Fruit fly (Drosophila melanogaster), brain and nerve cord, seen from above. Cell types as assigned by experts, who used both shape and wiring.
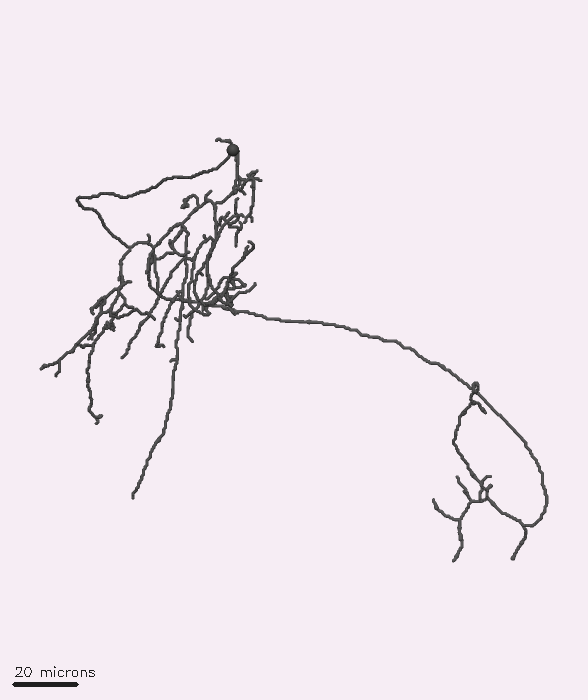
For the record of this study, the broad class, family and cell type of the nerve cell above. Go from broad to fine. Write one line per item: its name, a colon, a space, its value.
broad class: nerve-cord intrinsic neuron
family: hemilineage 01A
cell type: IN01A089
